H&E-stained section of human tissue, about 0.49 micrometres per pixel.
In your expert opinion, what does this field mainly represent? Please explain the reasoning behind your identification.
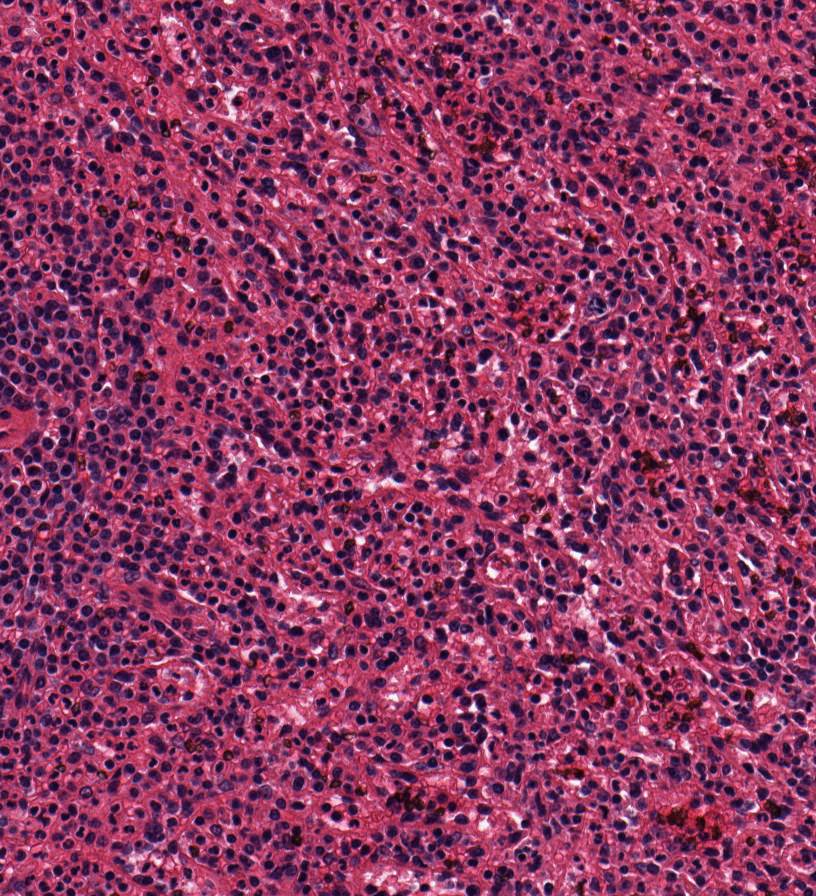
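The field consists of red pulp of the spleen, a sheet of densely packed cells lacking glands, follicles and any epithelial surface. Small, irregular, slit-like clear spaces lie among the cells, chiefly in the centre and right.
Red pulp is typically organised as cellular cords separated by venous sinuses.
Thin pink fibrillary strands run between the cells throughout. Clumps of brown granular pigment are scattered across the field, more numerous in the right half.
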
